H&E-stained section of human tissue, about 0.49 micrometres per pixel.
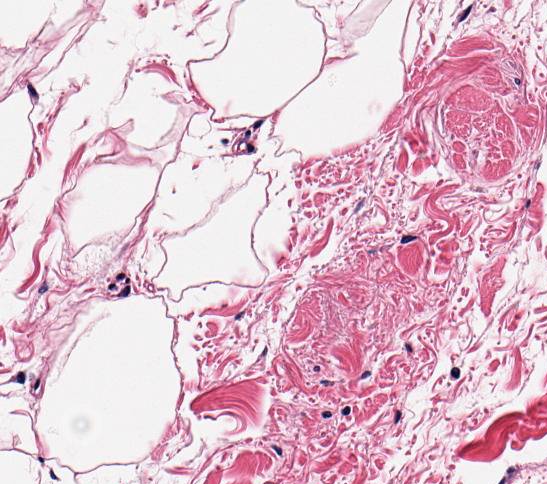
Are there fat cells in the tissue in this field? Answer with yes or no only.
Yes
